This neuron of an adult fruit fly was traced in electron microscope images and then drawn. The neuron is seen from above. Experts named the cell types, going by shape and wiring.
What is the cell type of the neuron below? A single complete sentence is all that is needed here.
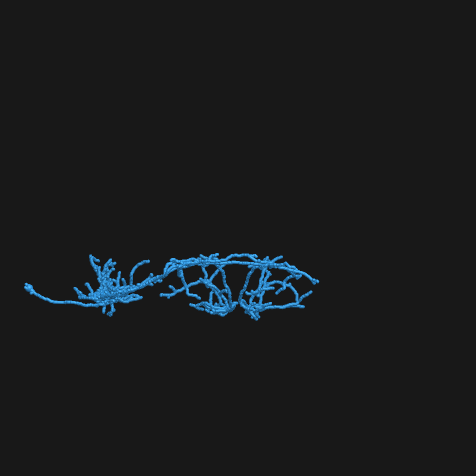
Under the cell type PLP124 falls this neuron.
